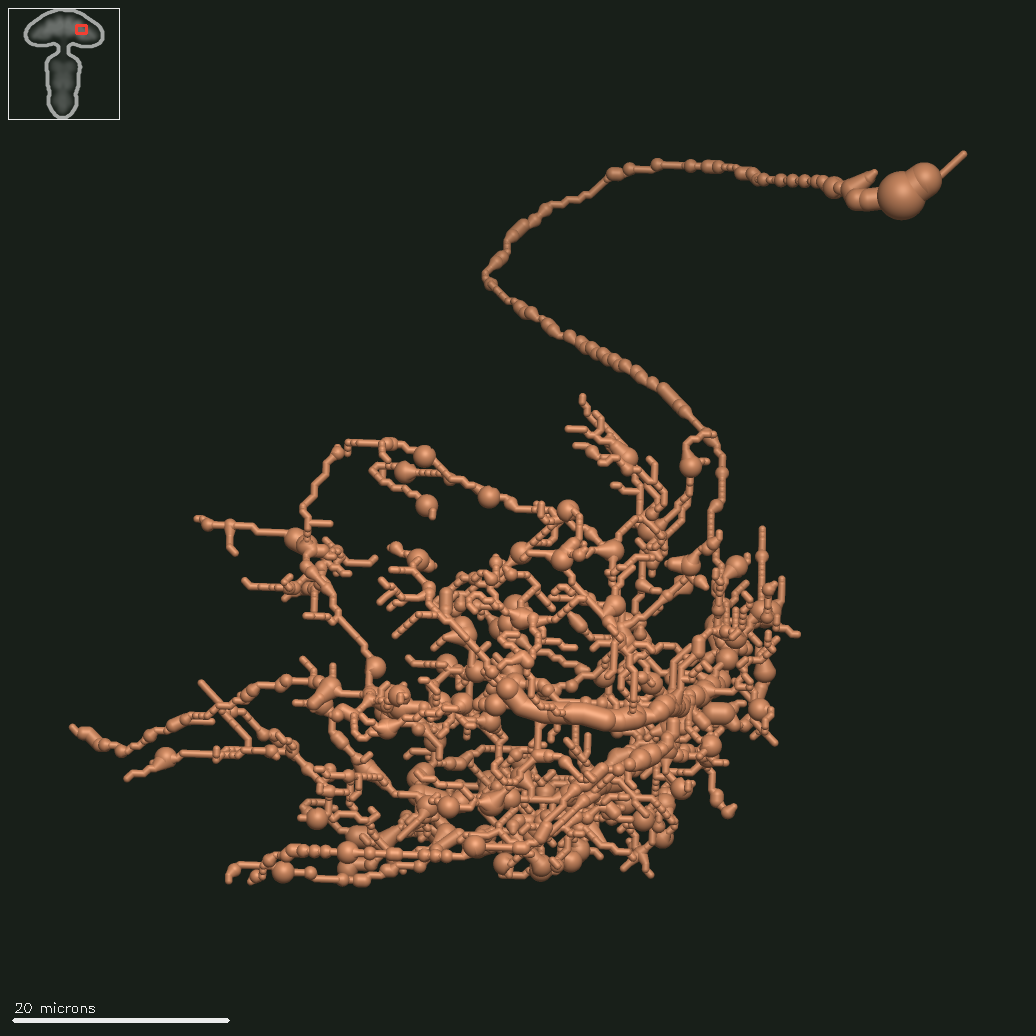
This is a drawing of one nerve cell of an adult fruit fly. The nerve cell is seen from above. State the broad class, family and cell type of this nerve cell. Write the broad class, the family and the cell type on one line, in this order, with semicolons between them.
central-brain intrinsic neuron; hemilineage LHl4_dorsal; CB2691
